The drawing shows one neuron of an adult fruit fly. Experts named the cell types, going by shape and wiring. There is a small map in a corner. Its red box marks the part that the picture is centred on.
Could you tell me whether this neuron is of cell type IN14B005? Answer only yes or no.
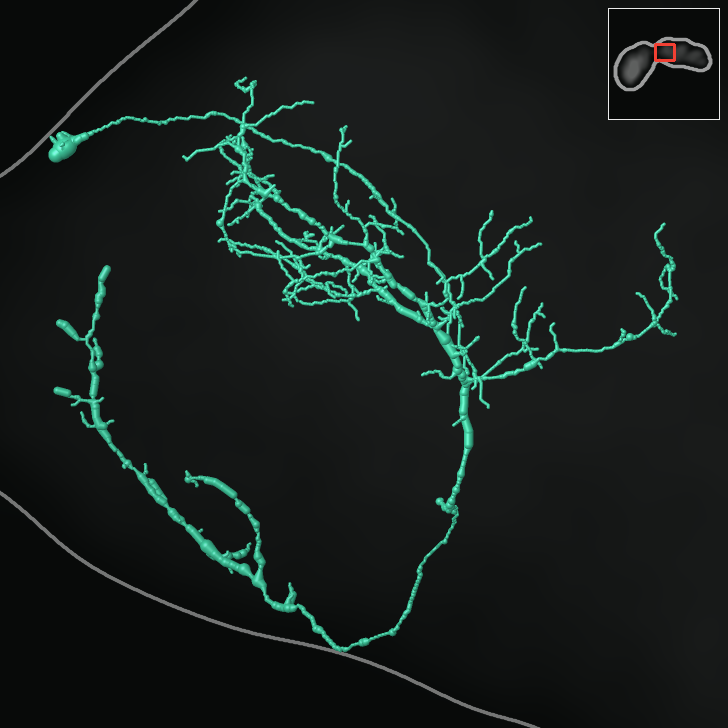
no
